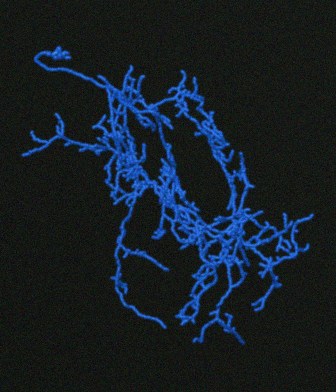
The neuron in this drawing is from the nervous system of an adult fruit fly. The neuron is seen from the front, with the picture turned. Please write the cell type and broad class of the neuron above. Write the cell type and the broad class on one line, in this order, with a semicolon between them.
PS164; central-brain intrinsic neuron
